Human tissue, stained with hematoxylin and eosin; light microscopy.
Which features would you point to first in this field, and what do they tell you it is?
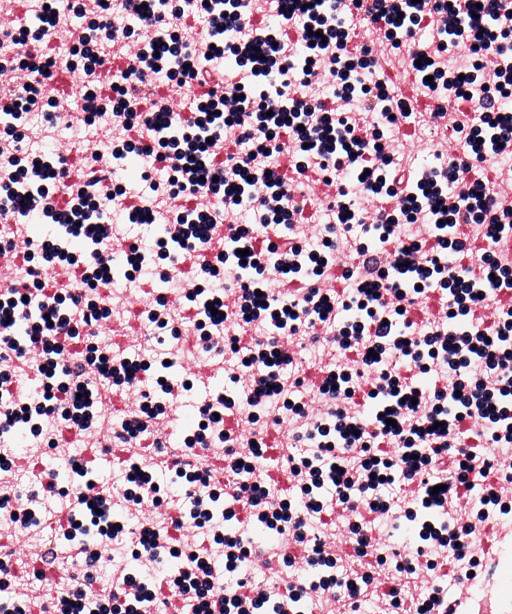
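The granular layer of the cerebellum occupies the field. Most nuclei are small, round and uniformly dark purple, with almost no visible cytoplasm around them, and they gather in small irregular clusters rather than lying singly. A fine pink fibrillary network fills the spaces between the clusters.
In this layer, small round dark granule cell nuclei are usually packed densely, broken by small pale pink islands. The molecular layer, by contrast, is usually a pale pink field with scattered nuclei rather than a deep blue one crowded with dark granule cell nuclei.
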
